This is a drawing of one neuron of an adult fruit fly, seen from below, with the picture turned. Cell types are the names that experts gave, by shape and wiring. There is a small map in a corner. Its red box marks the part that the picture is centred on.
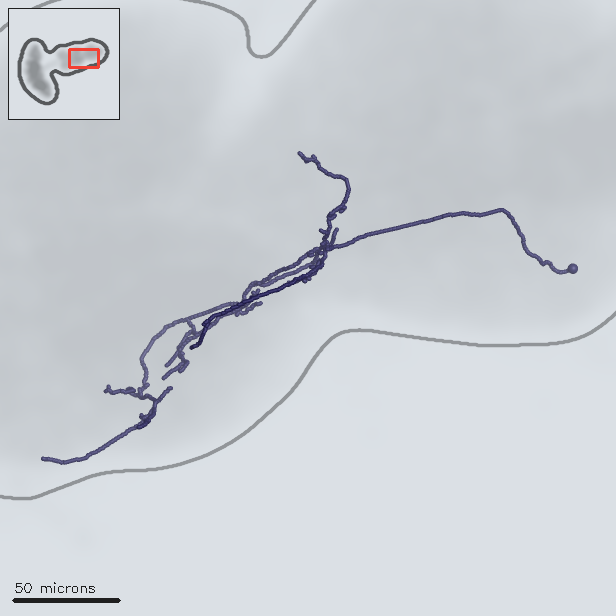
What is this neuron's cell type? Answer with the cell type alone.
IN03B091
